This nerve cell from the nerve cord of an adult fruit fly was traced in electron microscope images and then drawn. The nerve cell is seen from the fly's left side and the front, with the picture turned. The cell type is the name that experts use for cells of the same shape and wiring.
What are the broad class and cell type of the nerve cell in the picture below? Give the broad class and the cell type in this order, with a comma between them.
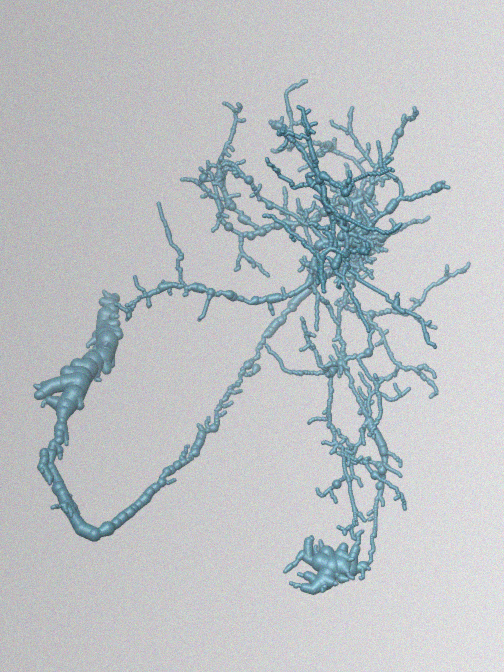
motor neuron of the nerve cord, STTMm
